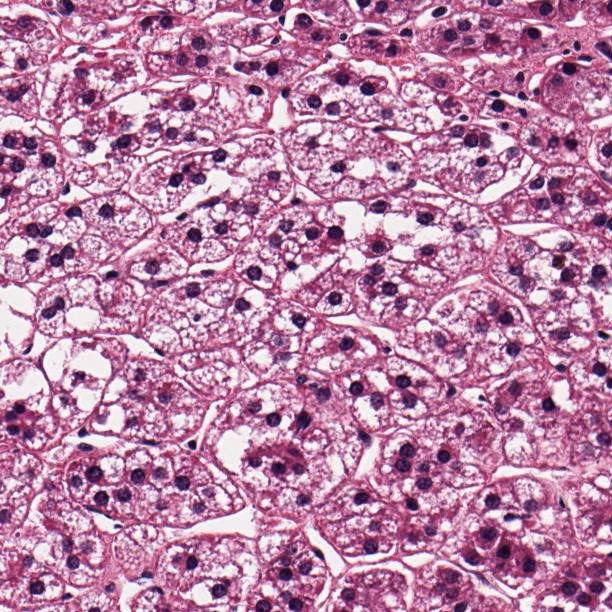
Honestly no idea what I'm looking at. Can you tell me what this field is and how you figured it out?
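The tissue is the zona fasciculata of the adrenal gland. First, the cells: large and polygonal, with abundant pale, finely vacuolated, bubbly cytoplasm.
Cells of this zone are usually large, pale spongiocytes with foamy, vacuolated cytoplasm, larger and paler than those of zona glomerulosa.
Second, the nuclei: small, round and dark, most lying near the centre of their cells.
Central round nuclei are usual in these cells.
Third, the arrangement: across the whole field the cells lie in rounded nests and short cords, separated by delicate pink partitions carrying flattened, elongated nuclei.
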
